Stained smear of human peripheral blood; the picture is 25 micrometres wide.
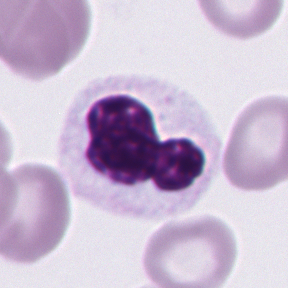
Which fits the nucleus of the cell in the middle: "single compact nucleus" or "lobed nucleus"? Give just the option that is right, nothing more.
Lobed nucleus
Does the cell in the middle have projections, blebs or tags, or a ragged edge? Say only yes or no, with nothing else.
No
